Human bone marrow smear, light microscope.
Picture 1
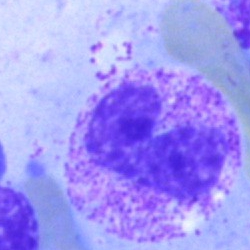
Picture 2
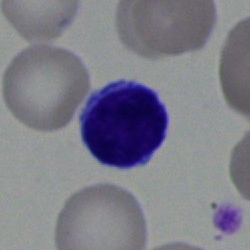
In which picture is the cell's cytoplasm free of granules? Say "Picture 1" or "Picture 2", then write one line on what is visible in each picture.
Picture 2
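Picture 1: The cytoplasm is packed with purple-pink granules.
Picture 2: No granules are seen in the cell.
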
